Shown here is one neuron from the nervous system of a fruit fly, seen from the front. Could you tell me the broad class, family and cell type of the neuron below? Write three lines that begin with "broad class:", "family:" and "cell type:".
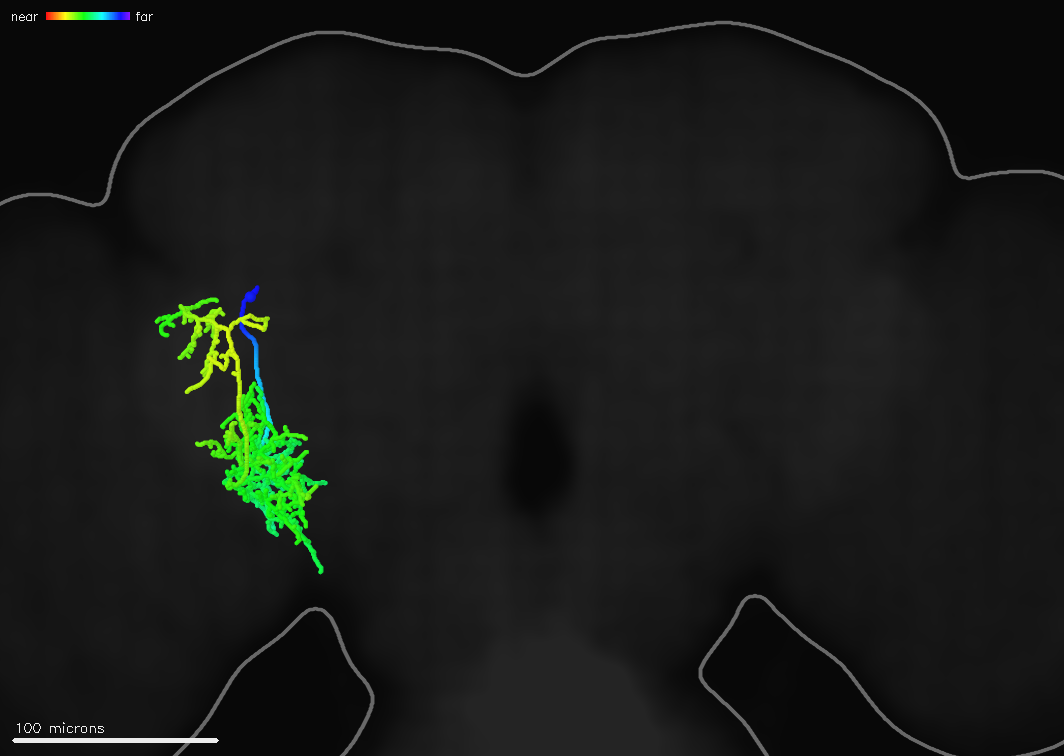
broad class: central-brain intrinsic neuron
family: hemilineage VLPp1
cell type: AVLP555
